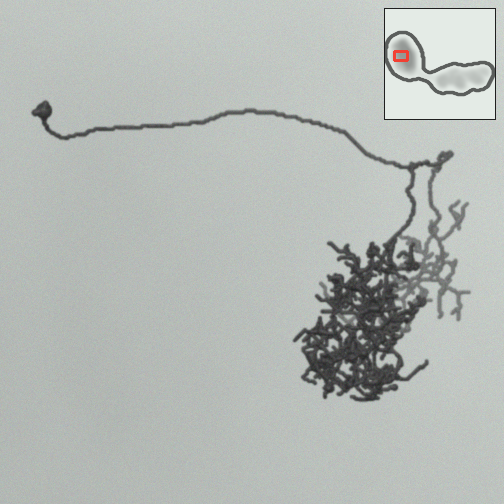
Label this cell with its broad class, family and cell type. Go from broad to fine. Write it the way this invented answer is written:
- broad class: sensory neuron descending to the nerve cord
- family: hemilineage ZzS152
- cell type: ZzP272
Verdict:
- broad class: central-brain intrinsic neuron
- family: hemilineage VLPa2
- cell type: PVLP036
